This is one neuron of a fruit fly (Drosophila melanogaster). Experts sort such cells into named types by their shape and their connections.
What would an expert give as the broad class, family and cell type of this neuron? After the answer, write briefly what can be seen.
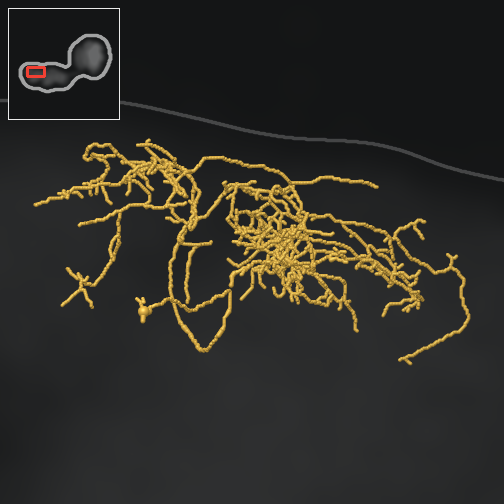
Its broad class is nerve-cord intrinsic neuron. Its family is hemilineage 14A. Its cell type is IN14A029. Its cell body lies on the left of the picture. The picture shows dozens of branch ends.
